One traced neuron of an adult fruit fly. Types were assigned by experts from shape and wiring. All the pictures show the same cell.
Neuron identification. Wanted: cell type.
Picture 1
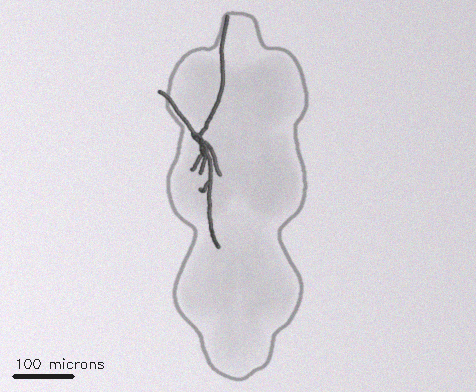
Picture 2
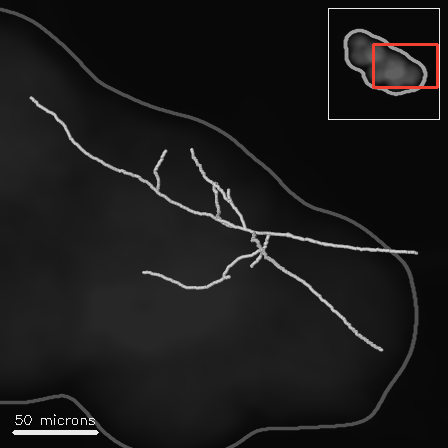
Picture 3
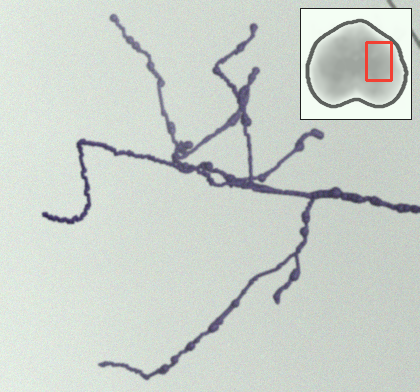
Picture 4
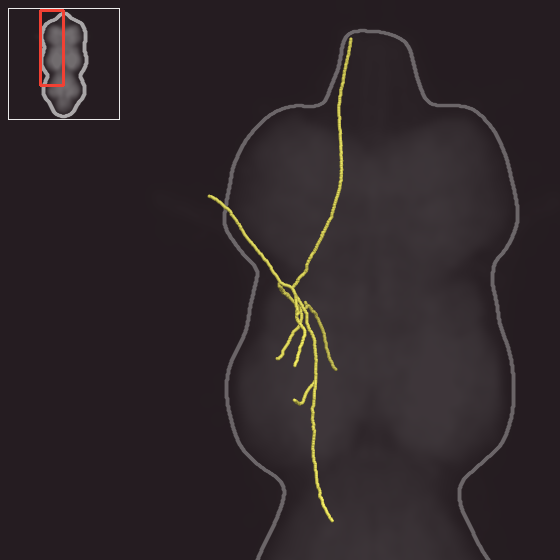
SApp13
